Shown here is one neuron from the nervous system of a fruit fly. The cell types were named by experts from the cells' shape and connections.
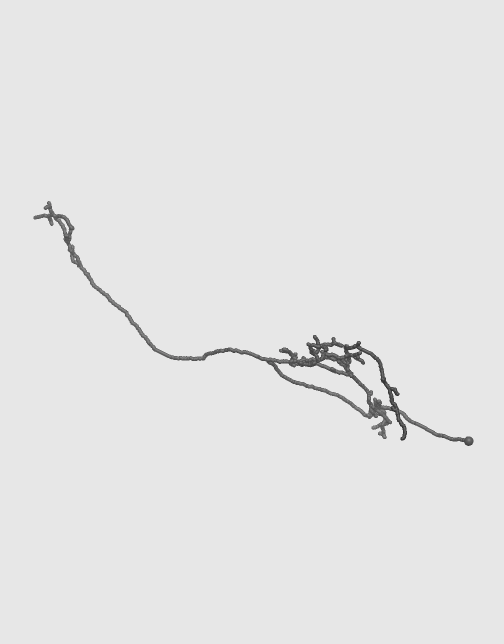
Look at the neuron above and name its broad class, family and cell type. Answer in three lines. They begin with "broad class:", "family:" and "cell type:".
broad class: central-brain intrinsic neuron
family: hemilineage LHp2
cell type: CB3556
